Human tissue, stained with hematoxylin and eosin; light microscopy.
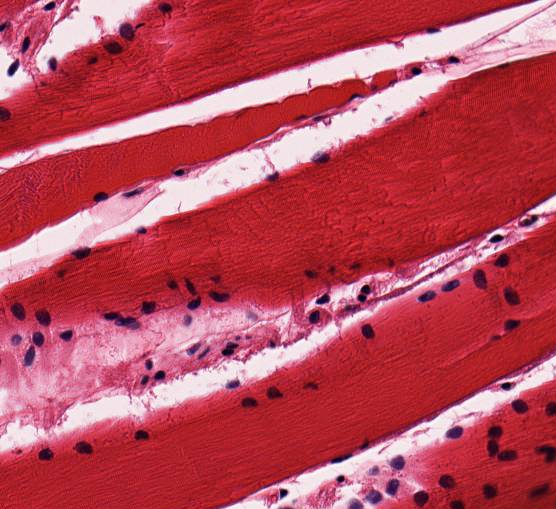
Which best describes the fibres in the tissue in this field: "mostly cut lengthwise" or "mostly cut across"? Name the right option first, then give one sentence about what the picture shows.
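Mostly cut lengthwise. The fibres run unbranched and keep a fairly even width across the field.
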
